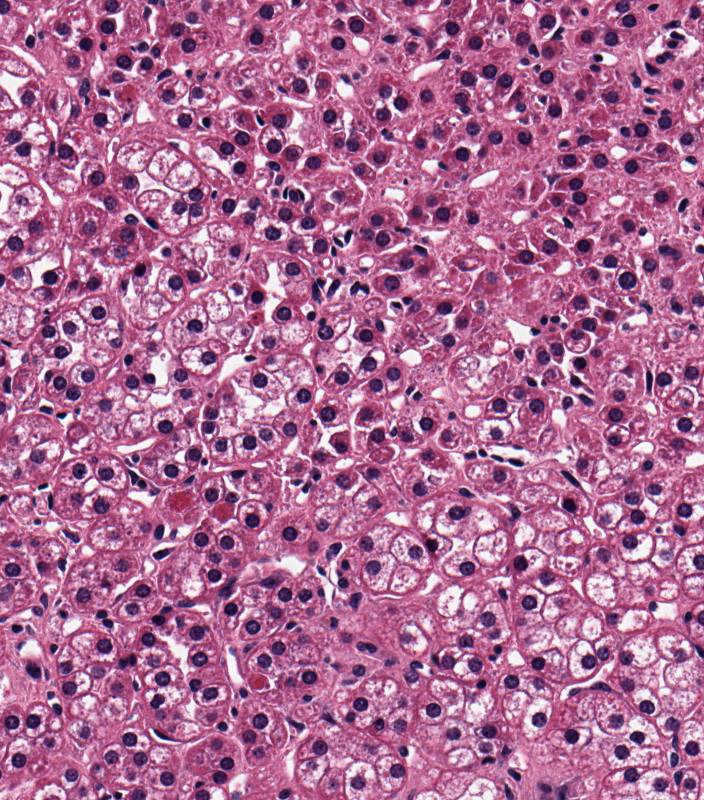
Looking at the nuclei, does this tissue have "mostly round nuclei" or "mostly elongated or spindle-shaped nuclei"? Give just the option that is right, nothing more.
Mostly round nuclei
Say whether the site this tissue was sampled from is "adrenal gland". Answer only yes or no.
yes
